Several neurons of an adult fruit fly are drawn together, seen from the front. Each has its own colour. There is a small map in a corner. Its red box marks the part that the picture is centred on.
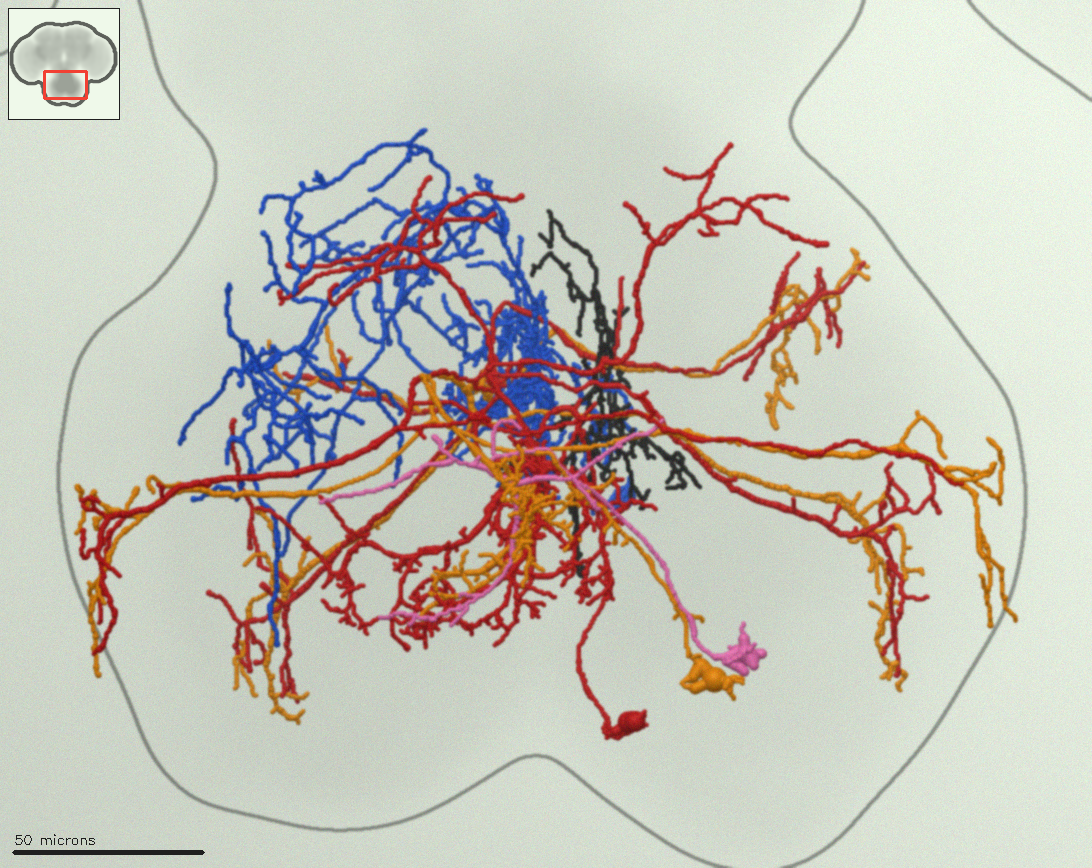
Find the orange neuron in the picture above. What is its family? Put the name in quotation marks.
"hemilineage 06B"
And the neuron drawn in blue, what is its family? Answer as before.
"hemilineage 06B"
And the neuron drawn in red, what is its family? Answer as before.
"hemilineage 06B"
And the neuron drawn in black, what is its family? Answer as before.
"hemilineage 05B"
